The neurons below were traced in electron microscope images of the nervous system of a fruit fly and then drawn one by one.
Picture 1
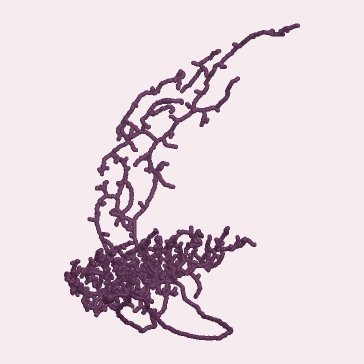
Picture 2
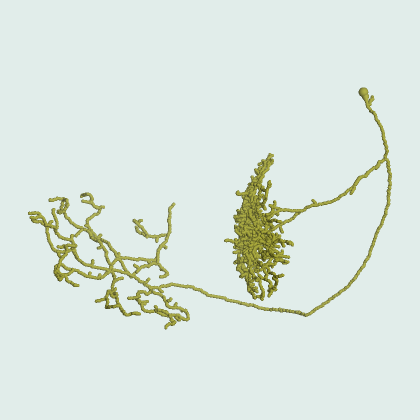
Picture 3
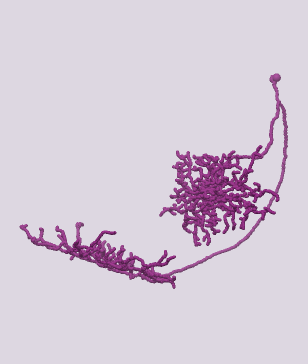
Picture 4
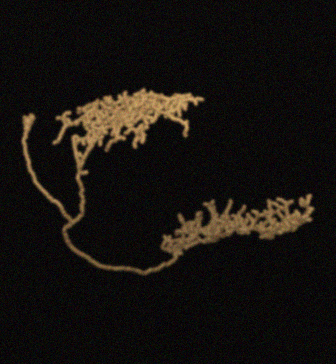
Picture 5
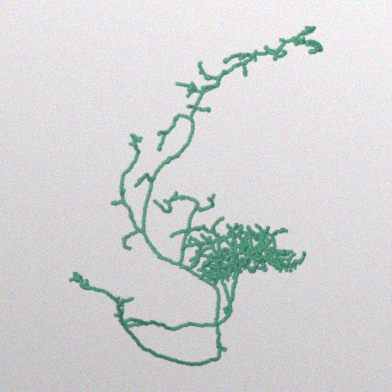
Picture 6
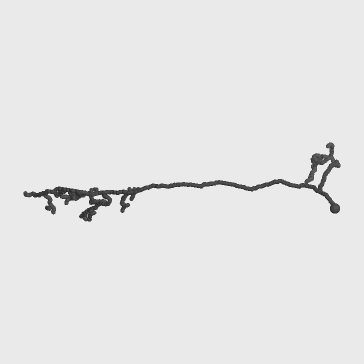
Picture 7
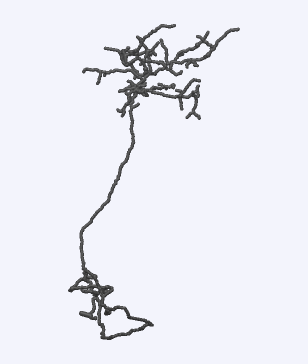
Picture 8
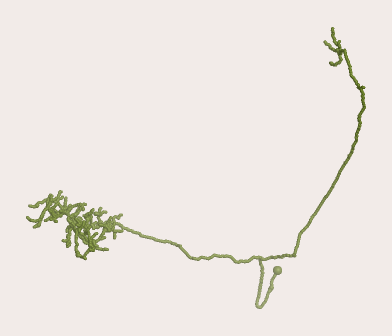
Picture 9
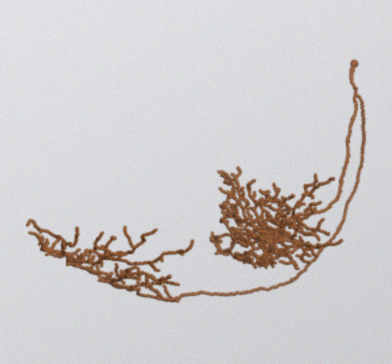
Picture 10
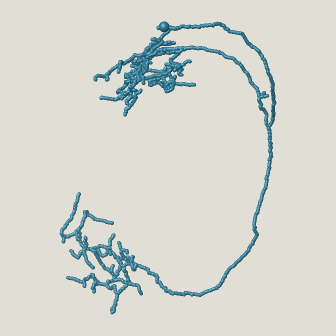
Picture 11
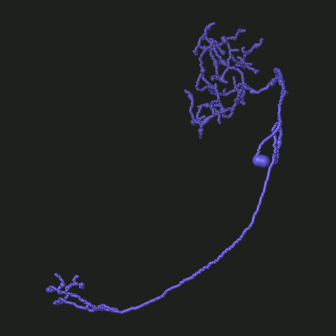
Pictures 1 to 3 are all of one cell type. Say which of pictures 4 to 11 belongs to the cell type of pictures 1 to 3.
9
